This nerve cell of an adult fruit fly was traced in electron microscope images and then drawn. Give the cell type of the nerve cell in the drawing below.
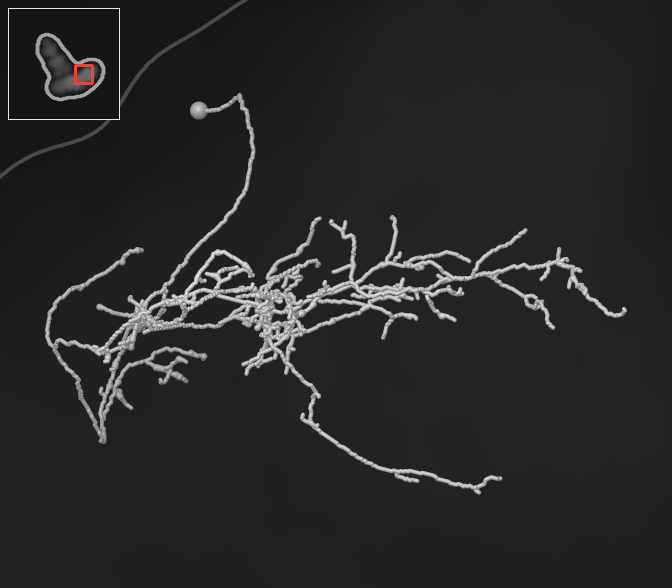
CL165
